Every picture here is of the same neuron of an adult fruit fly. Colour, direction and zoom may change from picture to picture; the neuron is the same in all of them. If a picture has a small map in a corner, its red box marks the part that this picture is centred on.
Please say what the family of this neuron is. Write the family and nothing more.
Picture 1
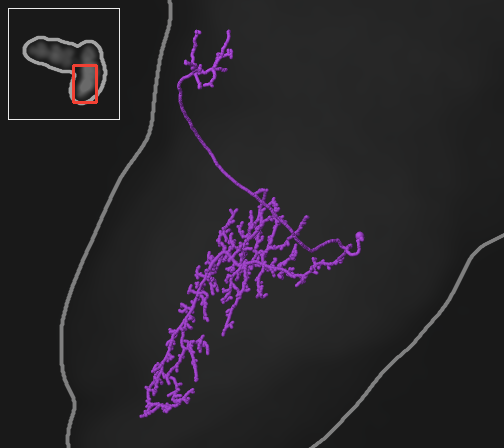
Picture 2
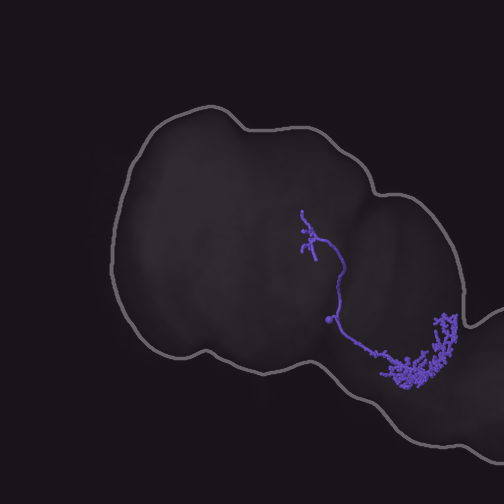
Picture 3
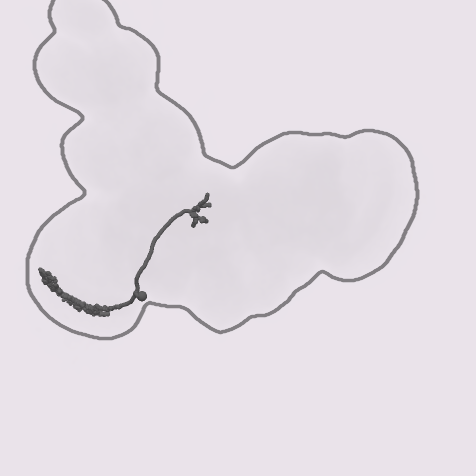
MeVP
